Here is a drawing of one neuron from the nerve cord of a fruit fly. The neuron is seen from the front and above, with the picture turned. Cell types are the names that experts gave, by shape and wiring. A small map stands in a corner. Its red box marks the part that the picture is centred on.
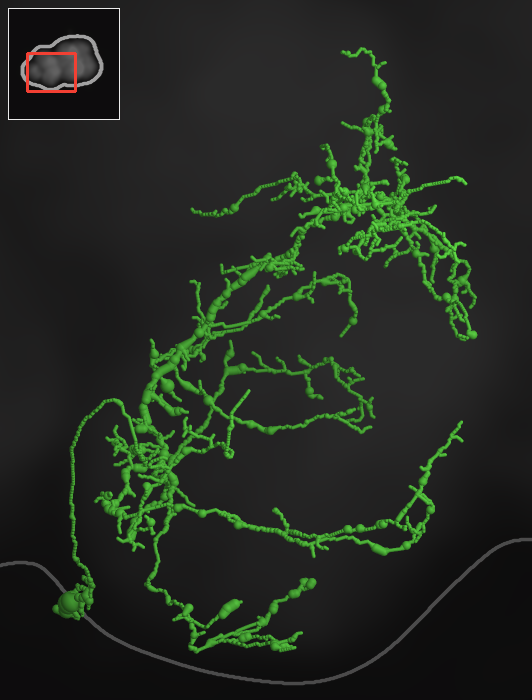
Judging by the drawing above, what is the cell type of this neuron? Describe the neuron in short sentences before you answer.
The picture shows more than a hundred branch ends. In this view it is taller than it is wide. This is a nerve-cord intrinsic neuron. Its cell type is IN03A050.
